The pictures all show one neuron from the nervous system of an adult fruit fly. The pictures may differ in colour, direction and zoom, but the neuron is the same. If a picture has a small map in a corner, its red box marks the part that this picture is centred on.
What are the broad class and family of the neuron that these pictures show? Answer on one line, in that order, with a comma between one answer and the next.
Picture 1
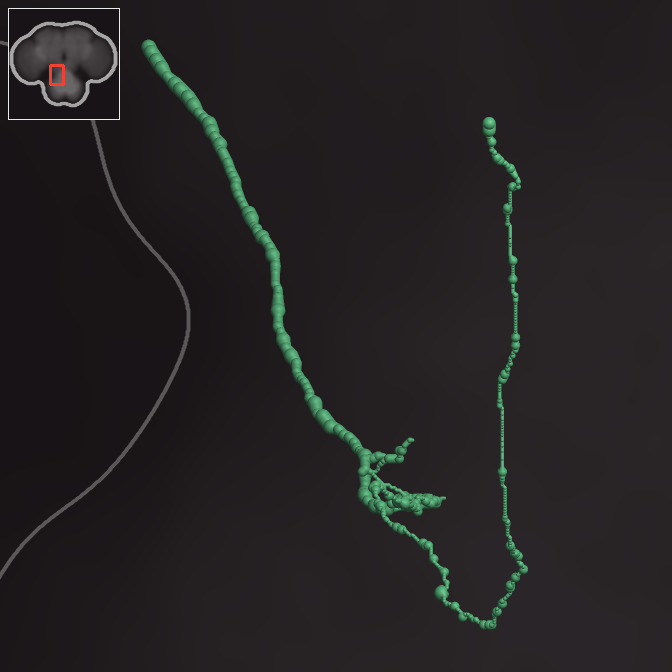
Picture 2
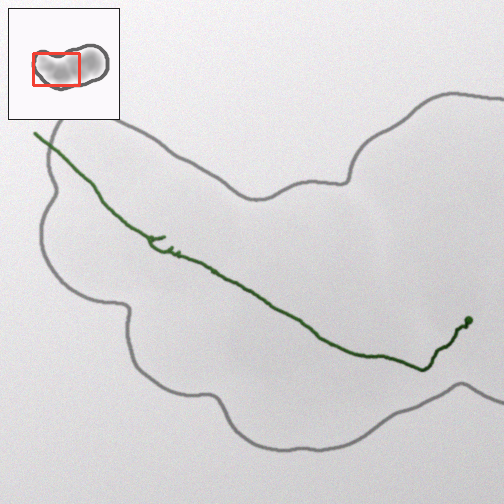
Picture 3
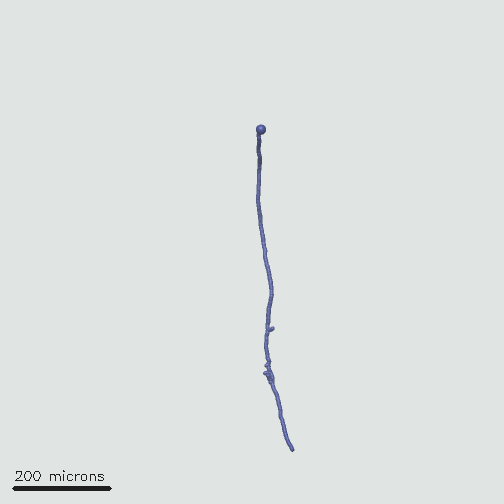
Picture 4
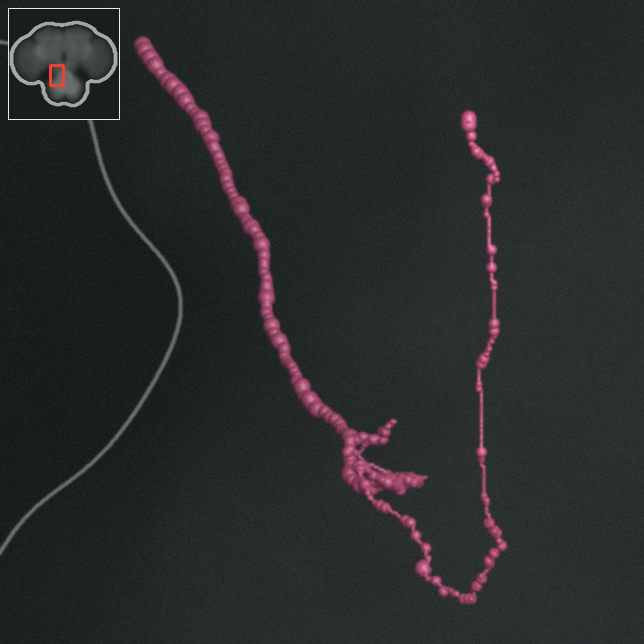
sensory neuron ascending to the brain, class mechanosensory proprioceptive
